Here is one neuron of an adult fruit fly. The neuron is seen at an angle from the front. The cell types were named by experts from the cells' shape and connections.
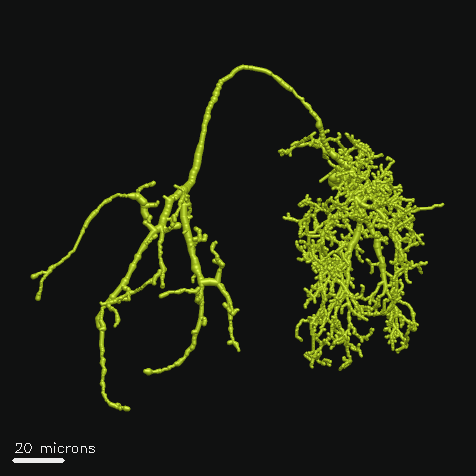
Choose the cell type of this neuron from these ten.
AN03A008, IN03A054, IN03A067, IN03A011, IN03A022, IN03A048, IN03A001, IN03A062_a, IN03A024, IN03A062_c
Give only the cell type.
IN03A001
